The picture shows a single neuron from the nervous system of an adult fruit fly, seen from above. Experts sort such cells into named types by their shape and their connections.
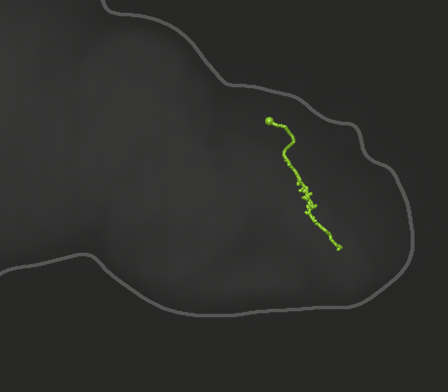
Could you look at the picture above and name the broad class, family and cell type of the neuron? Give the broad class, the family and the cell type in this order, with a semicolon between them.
optic-lobe intrinsic neuron; Dm; Dm3b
